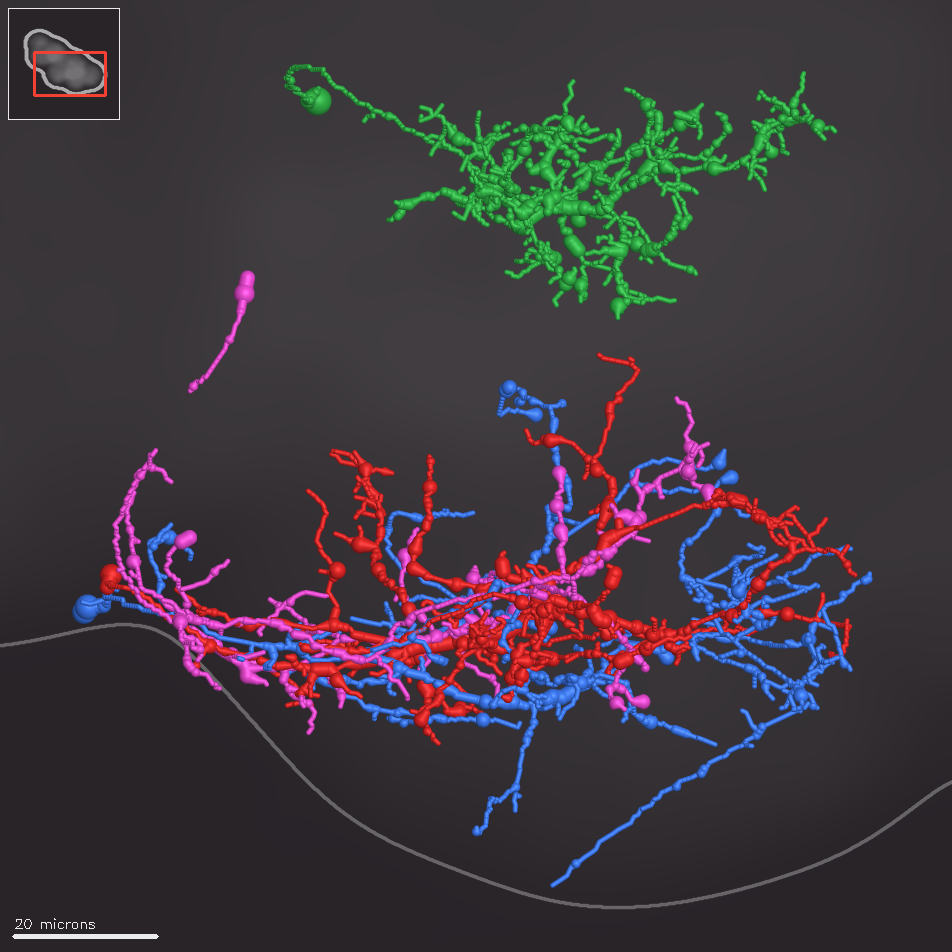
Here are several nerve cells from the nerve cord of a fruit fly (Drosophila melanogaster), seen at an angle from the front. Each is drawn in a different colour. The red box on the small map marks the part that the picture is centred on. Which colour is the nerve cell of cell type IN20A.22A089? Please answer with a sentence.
The colour is magenta.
